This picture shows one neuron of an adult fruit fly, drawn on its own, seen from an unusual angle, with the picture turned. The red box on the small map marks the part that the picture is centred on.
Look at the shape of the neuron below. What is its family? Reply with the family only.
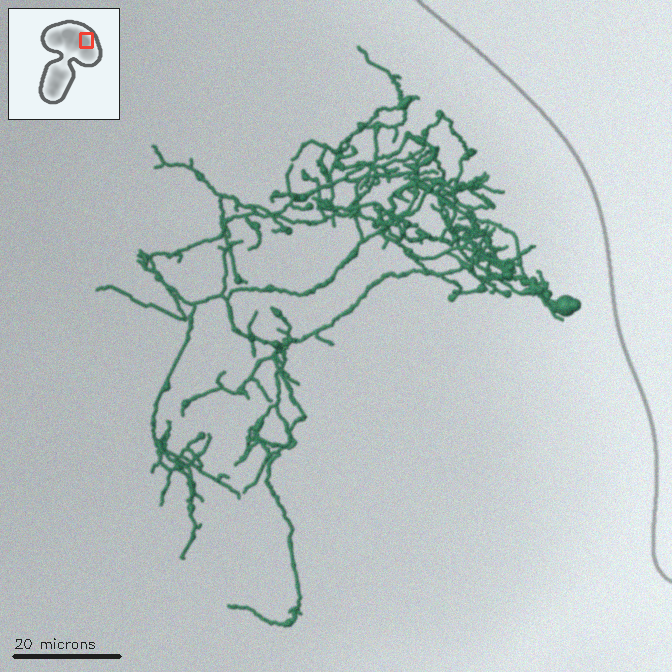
hemilineage SLPad1_anterior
